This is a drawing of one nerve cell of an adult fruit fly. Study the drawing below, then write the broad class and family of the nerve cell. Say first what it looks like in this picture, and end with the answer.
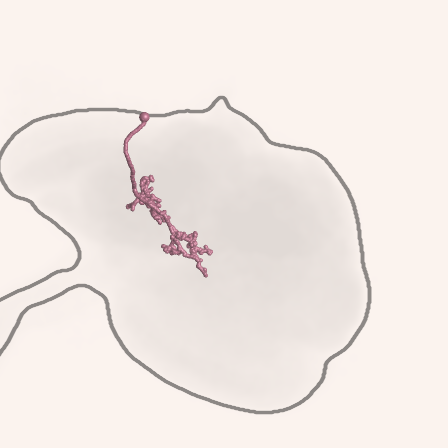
In this view it is taller than it is wide. Its broad class is central-brain intrinsic neuron. Its family is hemilineage MD3.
